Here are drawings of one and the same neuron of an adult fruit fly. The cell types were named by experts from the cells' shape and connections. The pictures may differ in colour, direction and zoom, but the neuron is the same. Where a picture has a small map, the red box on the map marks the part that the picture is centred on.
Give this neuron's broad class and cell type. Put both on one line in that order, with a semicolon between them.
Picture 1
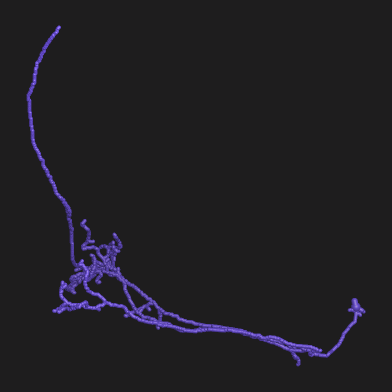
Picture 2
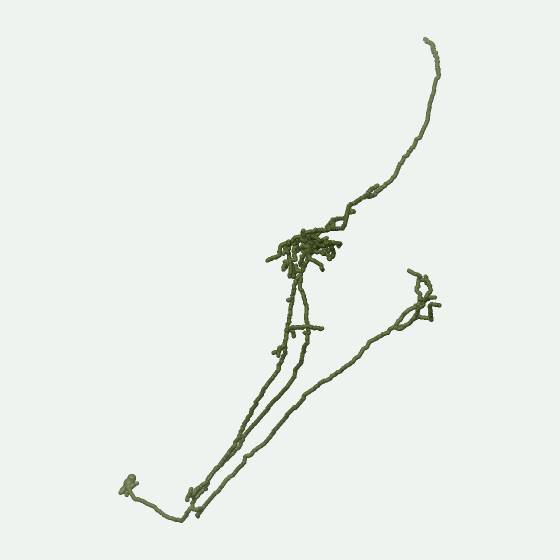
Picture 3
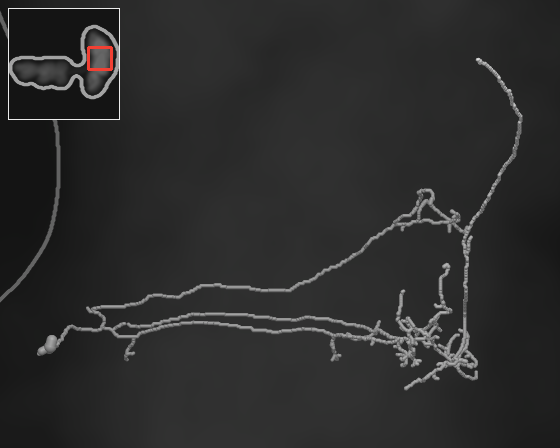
central-brain intrinsic neuron; FLA018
